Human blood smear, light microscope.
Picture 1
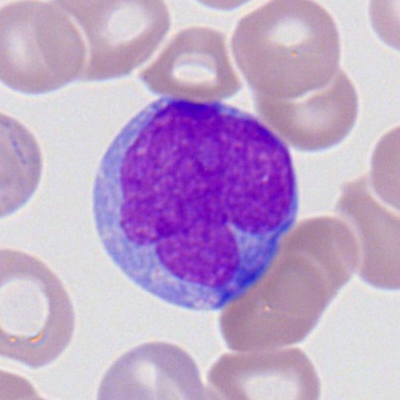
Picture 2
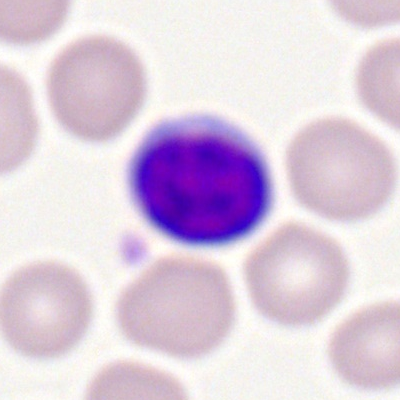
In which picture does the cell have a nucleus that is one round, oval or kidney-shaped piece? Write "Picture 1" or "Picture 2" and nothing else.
Picture 2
